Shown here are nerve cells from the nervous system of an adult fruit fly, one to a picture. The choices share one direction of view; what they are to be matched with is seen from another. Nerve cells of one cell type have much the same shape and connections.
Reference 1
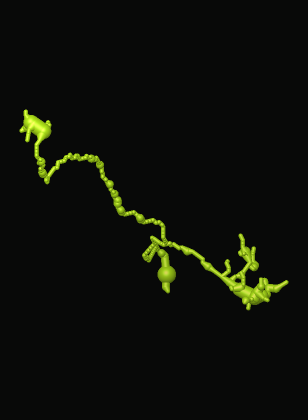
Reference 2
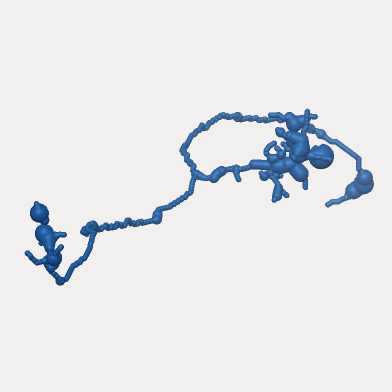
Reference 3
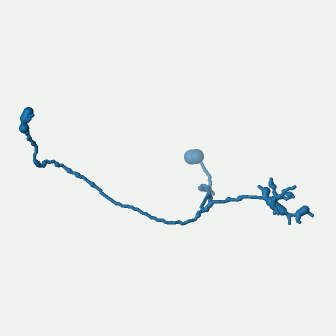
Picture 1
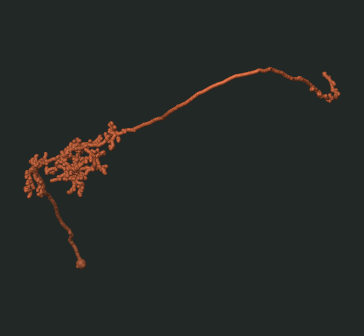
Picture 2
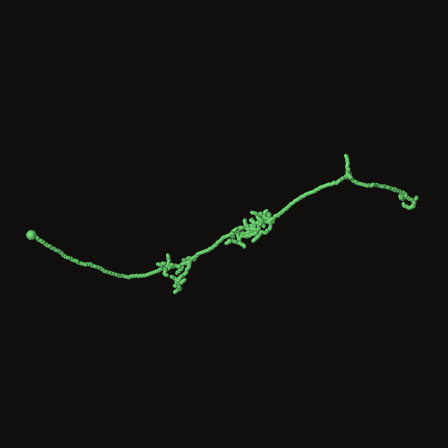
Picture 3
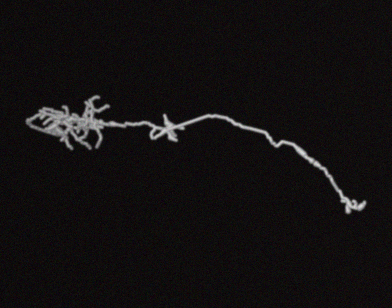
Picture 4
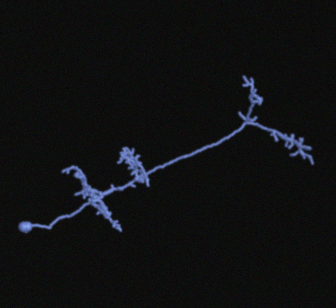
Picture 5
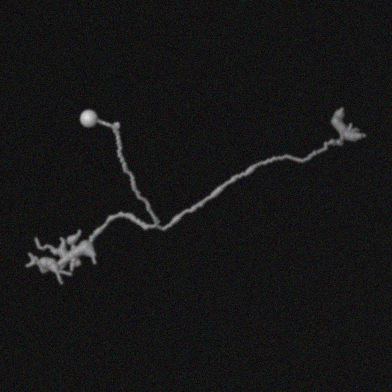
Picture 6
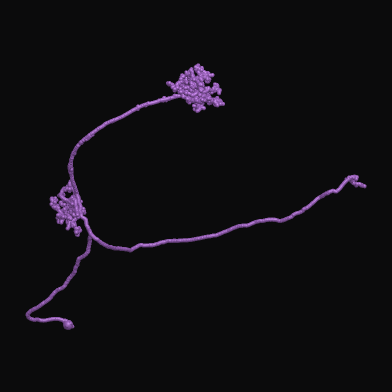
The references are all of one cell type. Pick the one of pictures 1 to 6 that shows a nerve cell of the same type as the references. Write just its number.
5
